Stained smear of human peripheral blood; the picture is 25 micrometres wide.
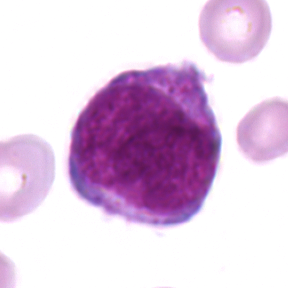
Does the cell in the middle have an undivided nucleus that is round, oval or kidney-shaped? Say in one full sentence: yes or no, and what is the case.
Yes, it is a single compact round, oval or kidney-shaped nucleus that this cell has.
